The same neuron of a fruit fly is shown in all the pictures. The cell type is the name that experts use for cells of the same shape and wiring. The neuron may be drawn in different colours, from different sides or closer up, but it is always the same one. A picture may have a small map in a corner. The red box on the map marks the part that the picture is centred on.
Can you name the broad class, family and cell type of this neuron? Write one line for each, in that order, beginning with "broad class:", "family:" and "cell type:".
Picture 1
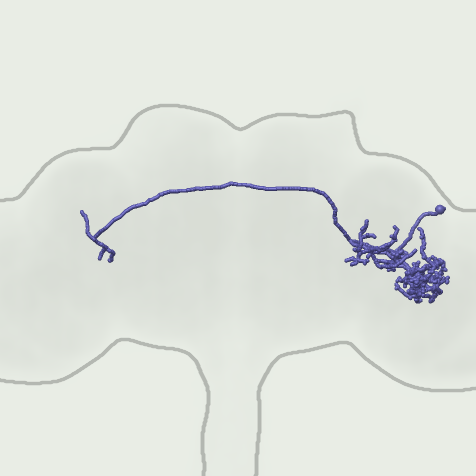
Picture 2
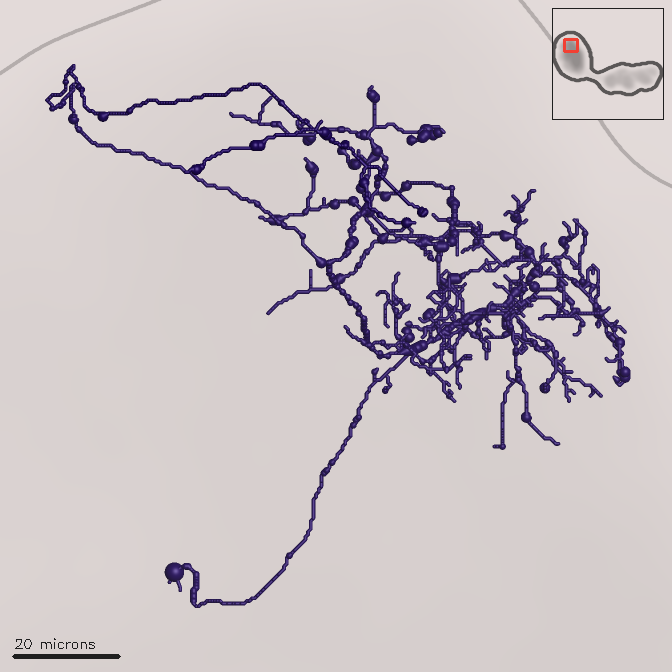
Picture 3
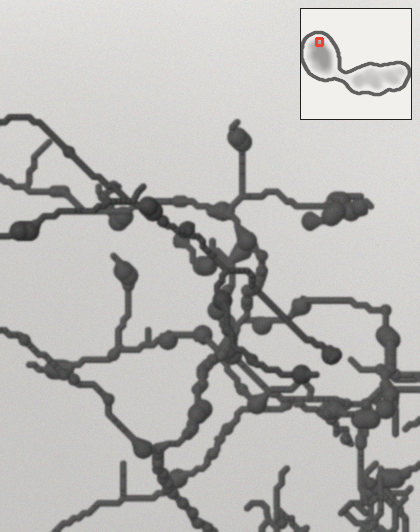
broad class: central-brain intrinsic neuron
family: hemilineage LHa1
cell type: LHAV6b3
